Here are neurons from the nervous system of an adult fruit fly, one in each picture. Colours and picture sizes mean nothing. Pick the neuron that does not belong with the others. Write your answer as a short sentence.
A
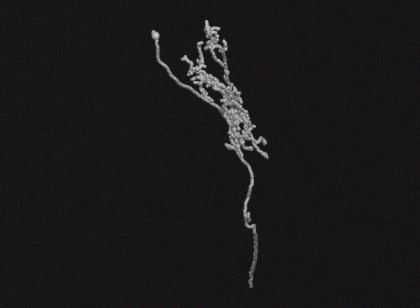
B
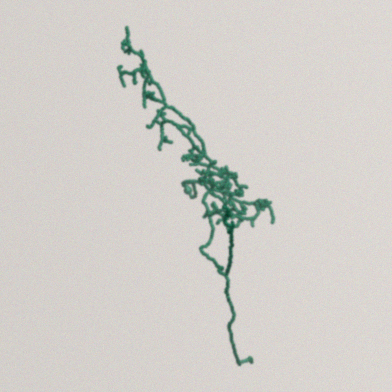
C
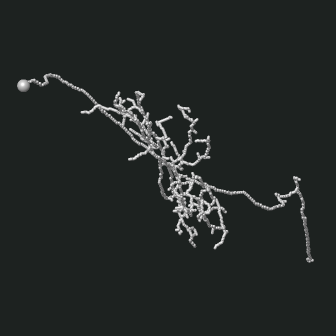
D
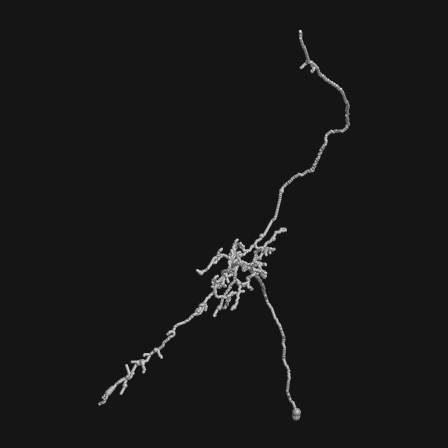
Picture B is the odd one out.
